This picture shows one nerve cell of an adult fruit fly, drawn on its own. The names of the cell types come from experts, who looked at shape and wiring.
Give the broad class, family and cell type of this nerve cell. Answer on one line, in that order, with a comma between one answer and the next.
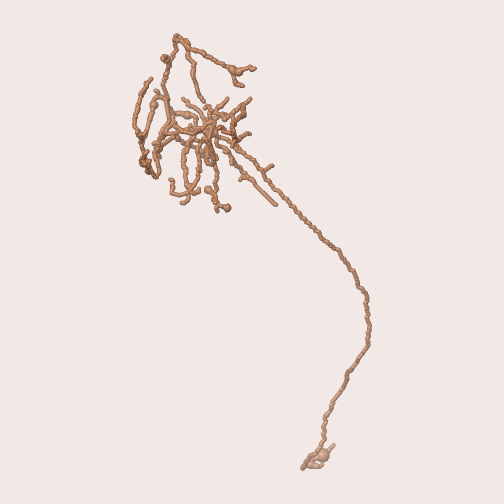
central-brain intrinsic neuron, hemilineage WEDa2, WED030_a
